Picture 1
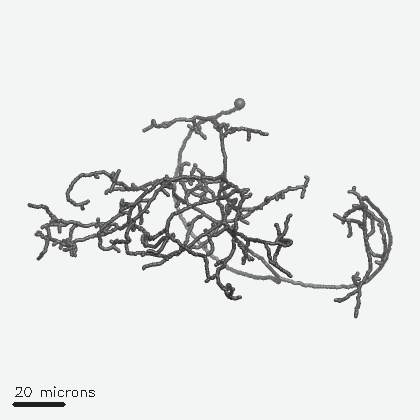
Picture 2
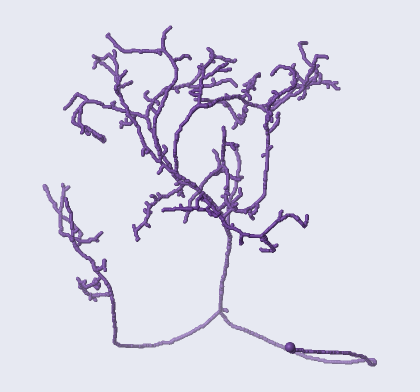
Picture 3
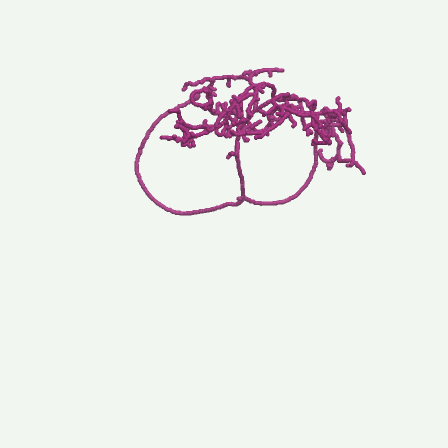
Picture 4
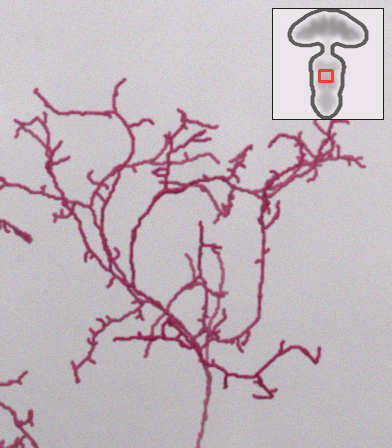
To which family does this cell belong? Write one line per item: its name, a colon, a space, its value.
family: hemilineage 19B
